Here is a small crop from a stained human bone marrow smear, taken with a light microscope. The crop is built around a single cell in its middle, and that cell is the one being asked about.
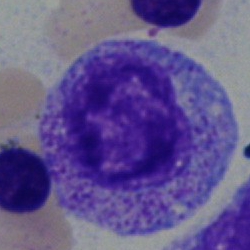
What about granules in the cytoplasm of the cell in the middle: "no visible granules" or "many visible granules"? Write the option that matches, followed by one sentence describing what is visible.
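Many visible granules. Many purple-red granules are scattered throughout the cytoplasm.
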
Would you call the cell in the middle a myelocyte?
yes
